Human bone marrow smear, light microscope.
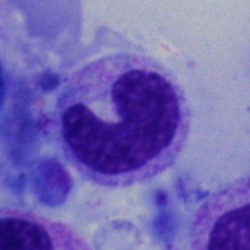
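Band neutrophil at the centre, with a roughly round, smooth outline. Its nucleus bends into a thick C, or horseshoe, and the notch opens toward the upper left. No nucleoli show in it.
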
